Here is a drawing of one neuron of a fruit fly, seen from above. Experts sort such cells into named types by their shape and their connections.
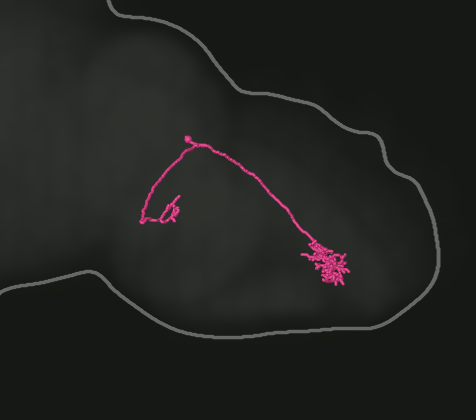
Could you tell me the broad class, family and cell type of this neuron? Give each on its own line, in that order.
optic-lobe intrinsic neuron
MeLo
MeLo7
